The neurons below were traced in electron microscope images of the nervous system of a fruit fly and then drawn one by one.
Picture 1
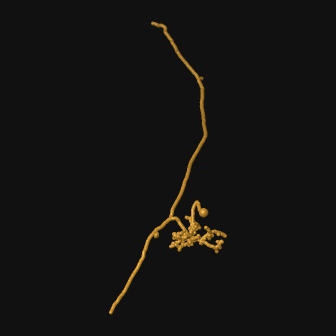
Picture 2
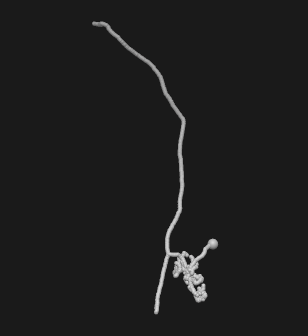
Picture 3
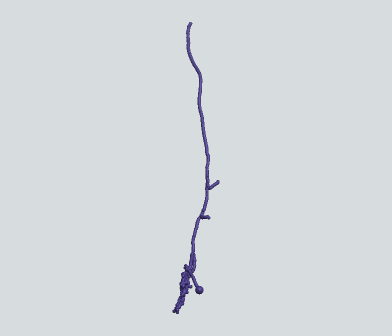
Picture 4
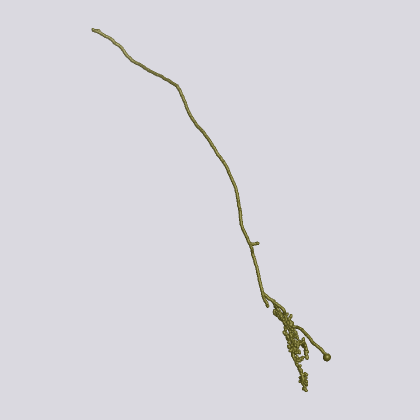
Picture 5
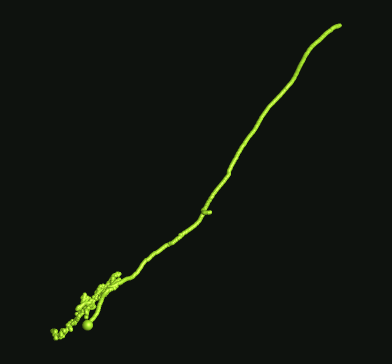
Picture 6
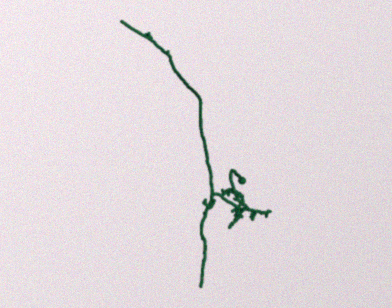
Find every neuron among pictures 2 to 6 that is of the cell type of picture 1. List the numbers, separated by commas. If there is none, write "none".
2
